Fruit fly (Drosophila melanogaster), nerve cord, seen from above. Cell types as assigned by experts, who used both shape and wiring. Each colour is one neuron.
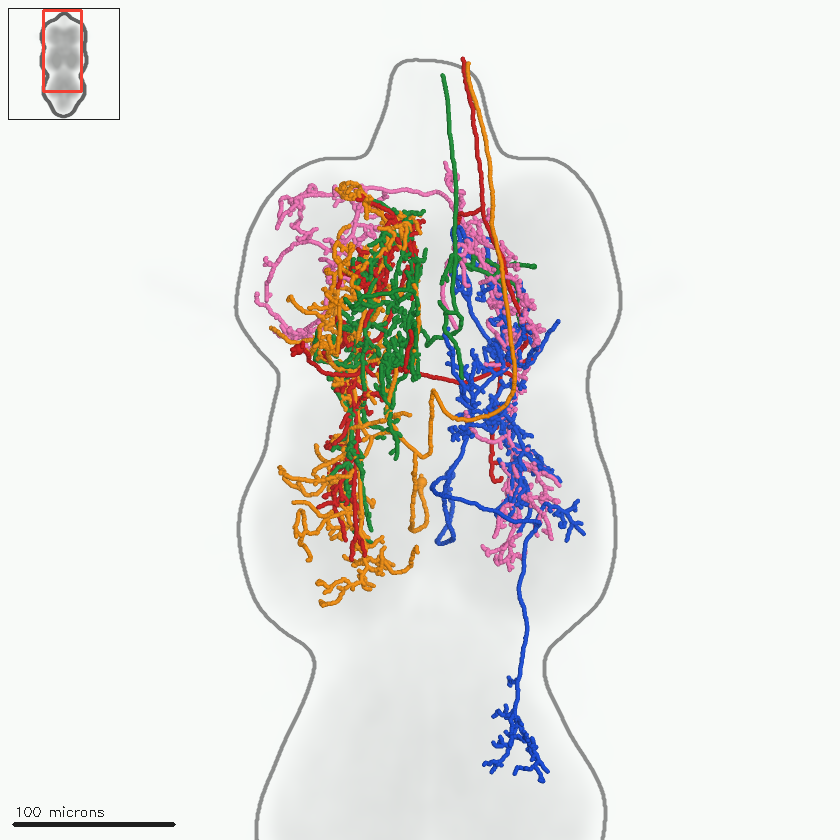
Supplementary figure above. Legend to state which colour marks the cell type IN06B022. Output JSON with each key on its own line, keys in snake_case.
{
 "colour": "blue"
}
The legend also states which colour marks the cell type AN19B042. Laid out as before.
{
 "colour": "red"
}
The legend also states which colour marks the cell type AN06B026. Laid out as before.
{
 "colour": "green"
}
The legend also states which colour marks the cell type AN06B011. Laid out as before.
{
 "colour": "orange"
}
